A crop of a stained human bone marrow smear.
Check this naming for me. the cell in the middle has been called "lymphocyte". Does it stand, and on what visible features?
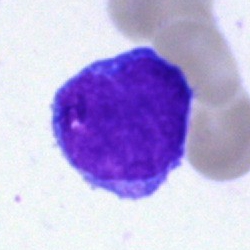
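Not a lymphocyte; this is a blast. Decisive: chromatin deep purple and fairly even, without large dark clumps, which is for blast and against lymphocyte.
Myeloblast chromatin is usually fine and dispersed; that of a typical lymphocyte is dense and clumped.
Nucleus filling nearly the whole cell, cytoplasm a thin blue rim widest along the lower edge: fits both.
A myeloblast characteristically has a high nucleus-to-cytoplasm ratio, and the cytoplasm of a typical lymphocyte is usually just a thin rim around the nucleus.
Outline roughly round with a few blunt corners; no granules or clear vacuoles in the cytoplasm.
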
